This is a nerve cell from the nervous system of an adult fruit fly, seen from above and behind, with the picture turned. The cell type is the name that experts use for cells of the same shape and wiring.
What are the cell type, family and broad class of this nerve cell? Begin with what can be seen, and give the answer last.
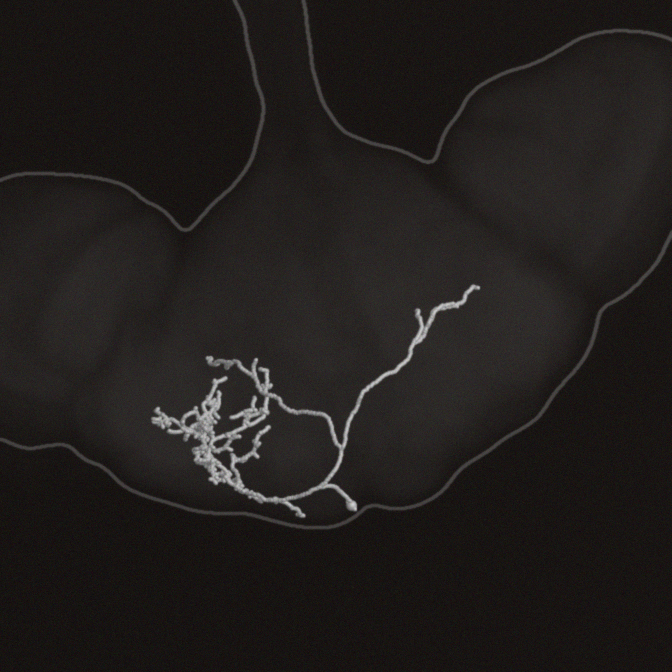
It lies in the brain. Its cell body lies at the bottom of the picture. Its cell type is SIP145m. The family is hemilineage SMPad1. It is a central-brain intrinsic neuron.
